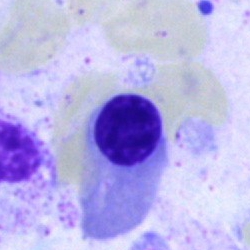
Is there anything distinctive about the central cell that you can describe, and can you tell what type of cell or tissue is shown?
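The nucleus is up toward the top, with most of the cytoplasm sitting below it. Its chromatin is dense and dark purple all through, and there's no nucleolus to be seen. No granules in the cytoplasm either. It's an erythroblast.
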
